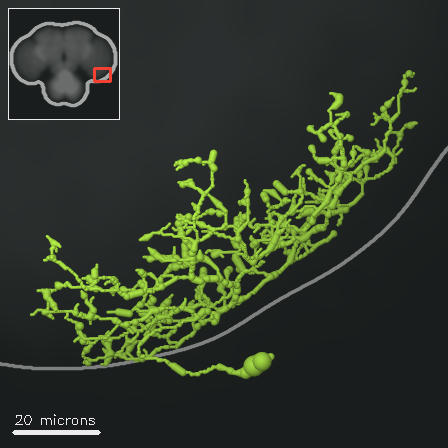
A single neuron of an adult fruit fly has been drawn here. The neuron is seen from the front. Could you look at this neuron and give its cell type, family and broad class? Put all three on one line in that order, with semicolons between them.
Dm6; Dm; optic-lobe intrinsic neuron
